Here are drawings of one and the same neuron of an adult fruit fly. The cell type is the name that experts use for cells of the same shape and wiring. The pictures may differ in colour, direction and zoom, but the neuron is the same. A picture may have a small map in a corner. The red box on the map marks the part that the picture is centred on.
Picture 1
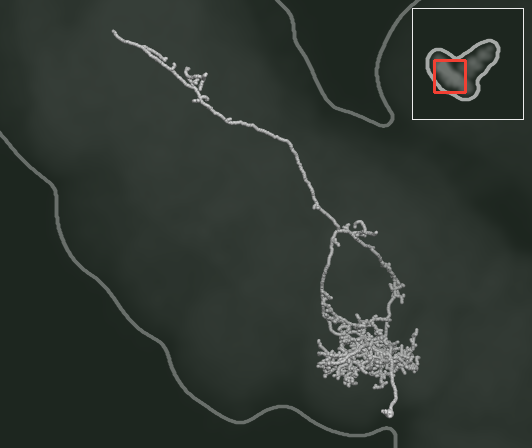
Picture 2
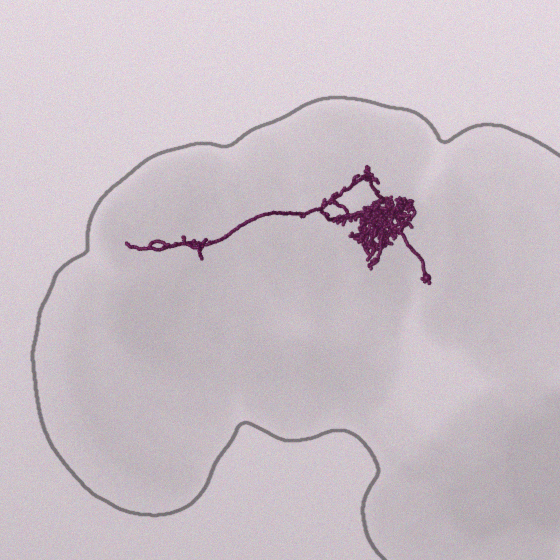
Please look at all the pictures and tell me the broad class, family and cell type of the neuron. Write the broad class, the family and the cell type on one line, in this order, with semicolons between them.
central-brain intrinsic neuron; hemilineage VLPl&p2_lateral; CB1189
